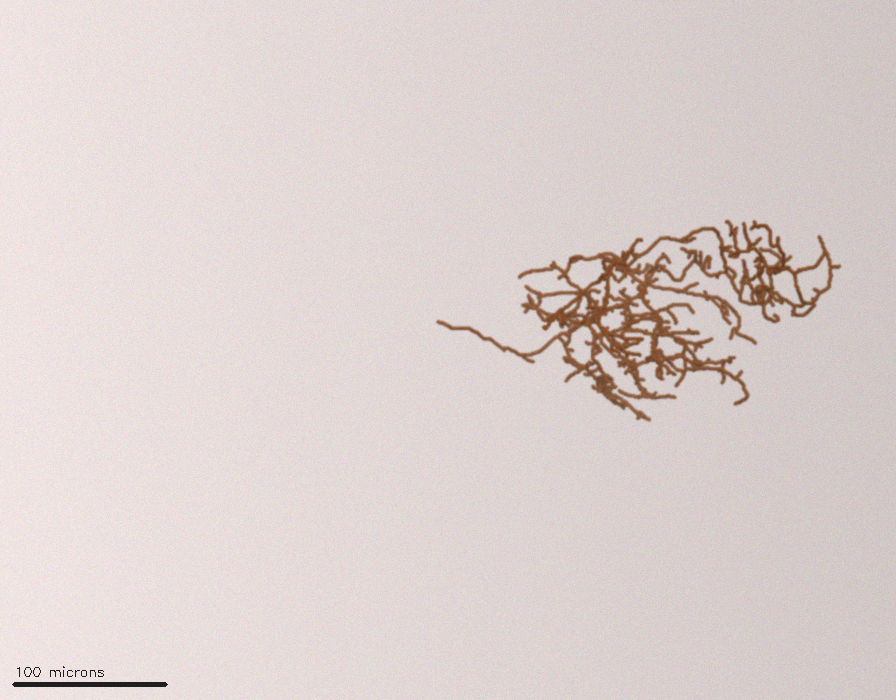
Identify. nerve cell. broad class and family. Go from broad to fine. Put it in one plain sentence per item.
A nerve-cord intrinsic neuron of hemilineage 09A.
